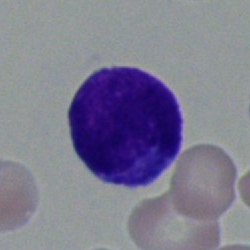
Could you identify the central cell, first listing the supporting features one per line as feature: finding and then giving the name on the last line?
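Outline: round, with a smooth edge
Nucleoli: none I can make out in the nucleus
Cytoplasm: just a very thin rim, mostly at the lower right edge
Granules: none in the cytoplasm
Name: blast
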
